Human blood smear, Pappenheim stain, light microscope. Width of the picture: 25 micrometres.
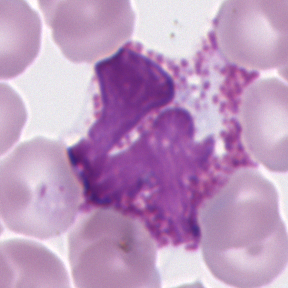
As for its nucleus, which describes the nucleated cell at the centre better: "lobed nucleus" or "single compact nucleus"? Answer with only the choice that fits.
Lobed nucleus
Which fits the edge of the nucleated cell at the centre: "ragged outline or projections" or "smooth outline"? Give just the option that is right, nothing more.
Ragged outline or projections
